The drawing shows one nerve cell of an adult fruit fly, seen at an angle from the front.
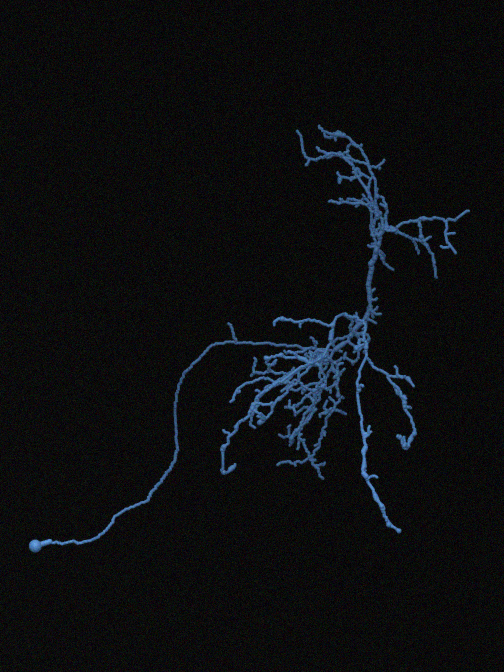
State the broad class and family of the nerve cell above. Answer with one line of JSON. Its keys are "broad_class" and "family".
{"broad_class": "central-brain intrinsic neuron", "family": "hemilineage PSa1"}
